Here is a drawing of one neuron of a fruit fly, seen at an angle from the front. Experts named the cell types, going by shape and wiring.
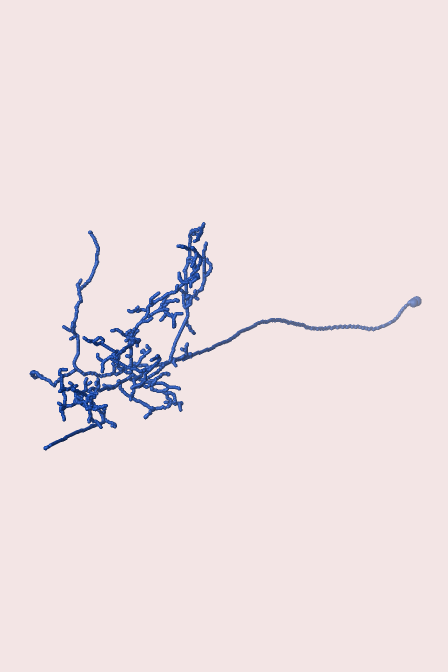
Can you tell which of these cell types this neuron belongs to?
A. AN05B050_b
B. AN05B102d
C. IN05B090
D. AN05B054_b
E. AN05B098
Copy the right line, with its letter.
C. IN05B090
